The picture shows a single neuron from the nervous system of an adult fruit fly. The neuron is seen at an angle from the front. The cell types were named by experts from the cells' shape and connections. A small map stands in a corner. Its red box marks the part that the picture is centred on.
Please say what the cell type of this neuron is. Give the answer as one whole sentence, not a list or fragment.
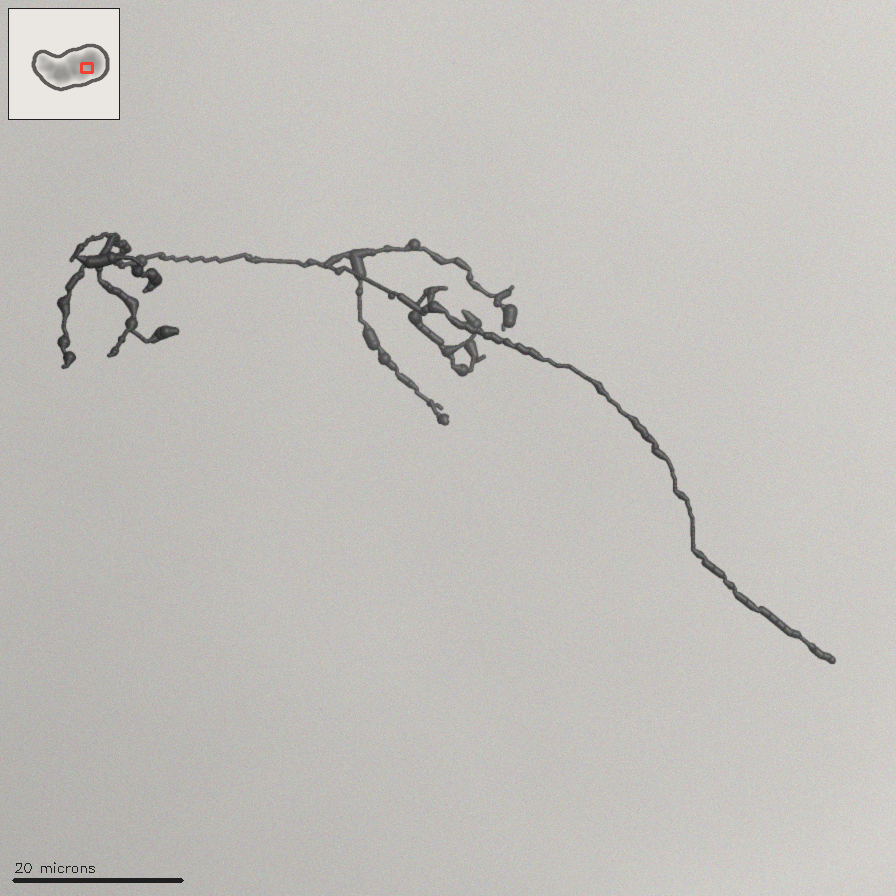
The cell type ORN_DM1 is the type of this neuron.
